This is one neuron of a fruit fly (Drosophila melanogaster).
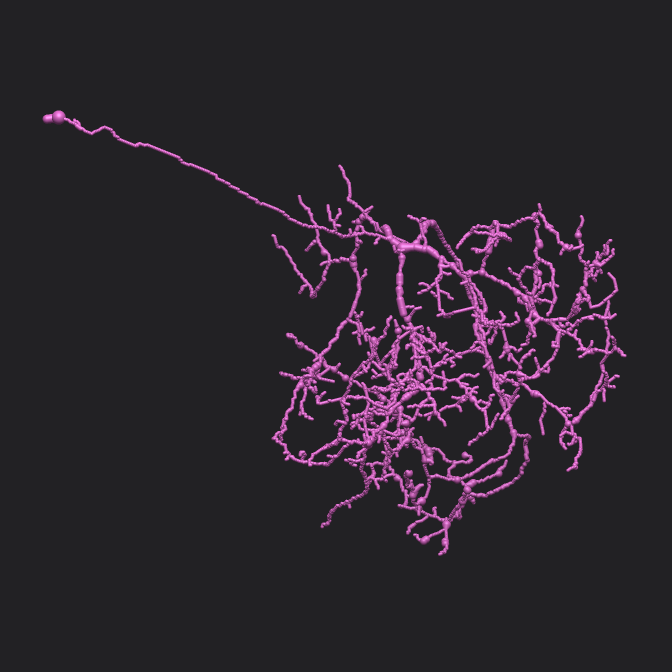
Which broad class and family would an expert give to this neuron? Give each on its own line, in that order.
central-brain intrinsic neuron
hemilineage VLPl&p1_posterior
